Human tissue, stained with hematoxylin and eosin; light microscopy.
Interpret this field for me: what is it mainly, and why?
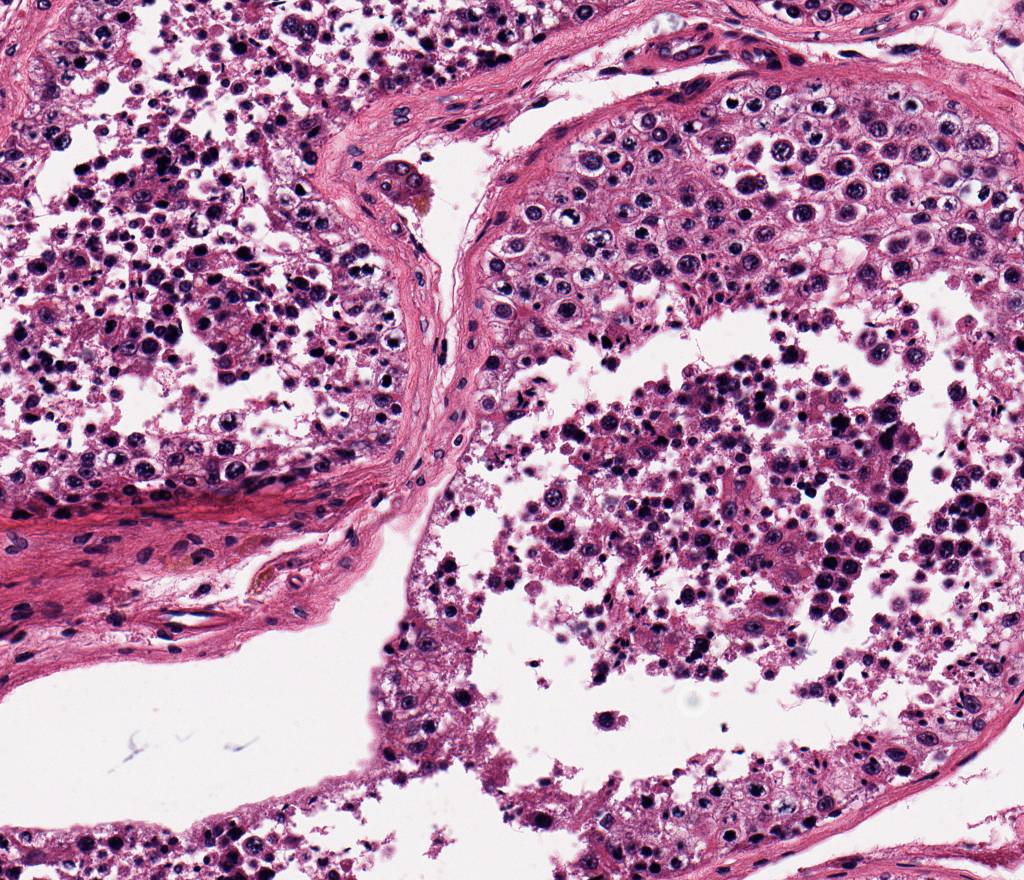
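First, the name: seminiferous tubule. Second, parts of at least three large rounded tubules, separated by narrow bands of pink connective tissue. Third, many layers of rounded cells line the upper part of the right tubule.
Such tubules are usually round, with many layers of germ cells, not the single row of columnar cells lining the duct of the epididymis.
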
